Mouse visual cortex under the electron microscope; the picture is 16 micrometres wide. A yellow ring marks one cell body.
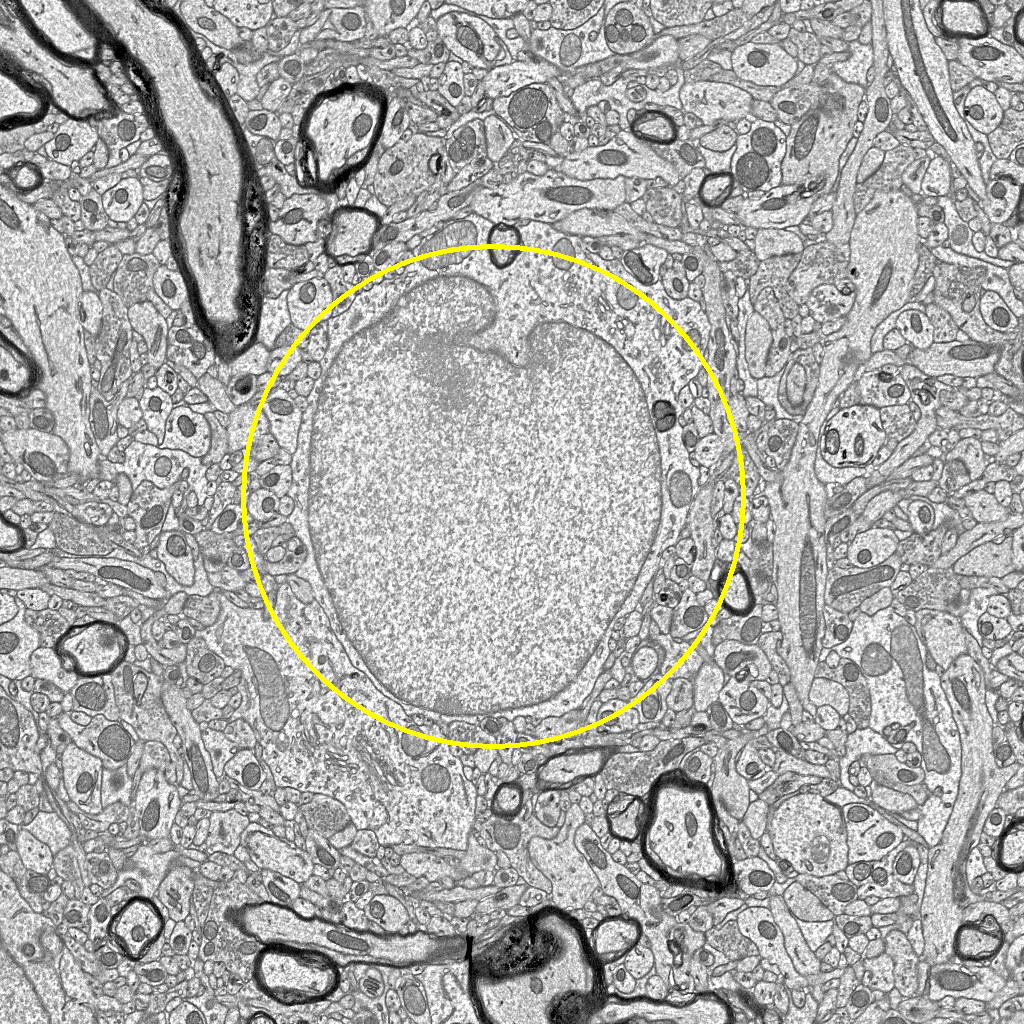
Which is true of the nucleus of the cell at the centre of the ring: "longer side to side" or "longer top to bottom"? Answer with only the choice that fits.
Longer top to bottom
